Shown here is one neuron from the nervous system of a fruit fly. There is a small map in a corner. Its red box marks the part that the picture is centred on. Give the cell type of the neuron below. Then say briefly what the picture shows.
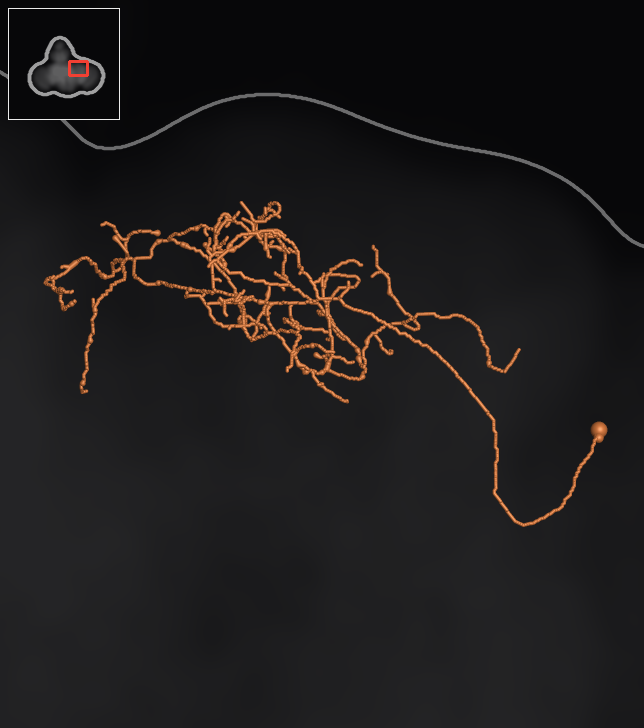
It is of cell type SLP101. This is a central-brain intrinsic neuron. The cell body can be seen on the right of the picture. The picture shows dozens of branch ends.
